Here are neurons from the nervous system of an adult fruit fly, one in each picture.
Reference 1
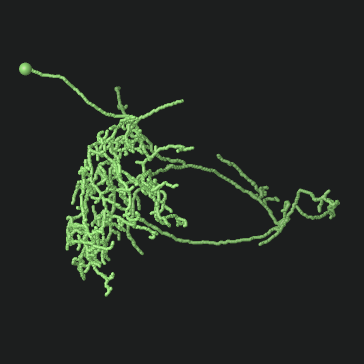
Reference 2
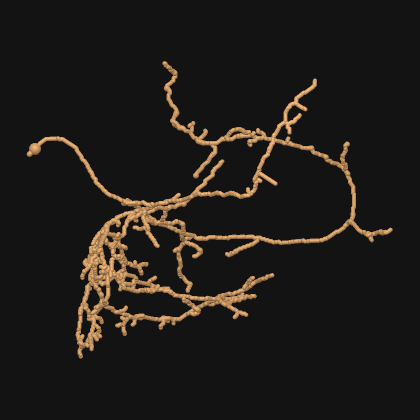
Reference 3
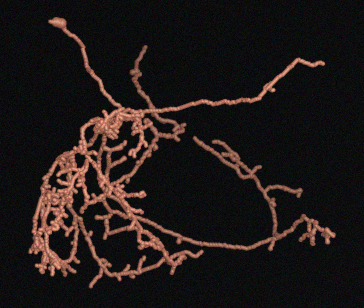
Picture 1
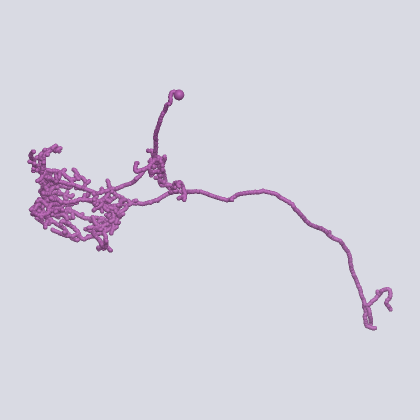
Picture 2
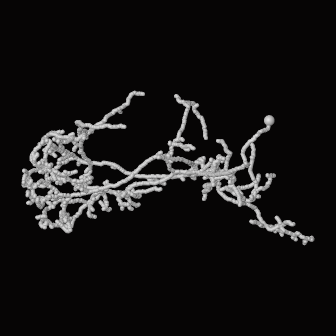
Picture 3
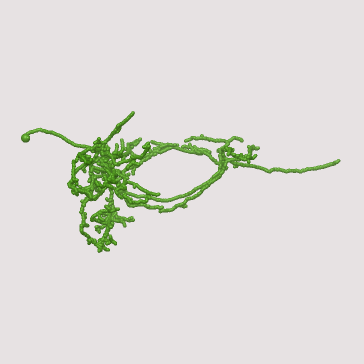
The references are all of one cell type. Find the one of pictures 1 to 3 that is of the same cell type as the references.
Picture 3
